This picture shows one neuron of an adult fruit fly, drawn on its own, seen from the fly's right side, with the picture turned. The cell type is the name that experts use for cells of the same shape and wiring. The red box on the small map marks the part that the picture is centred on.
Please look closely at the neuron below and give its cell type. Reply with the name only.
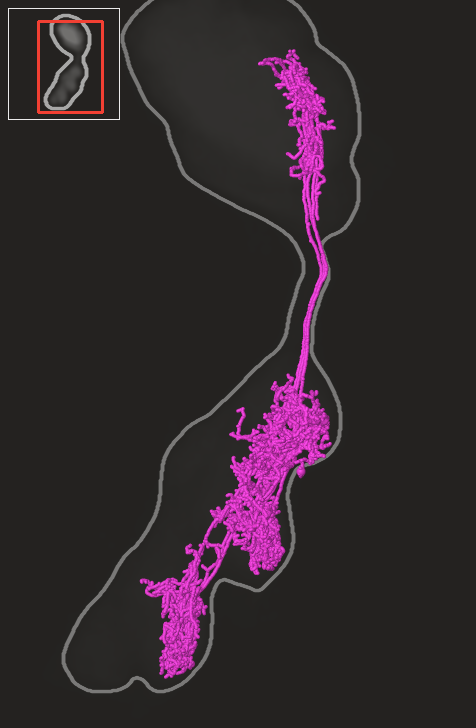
ANXXX005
